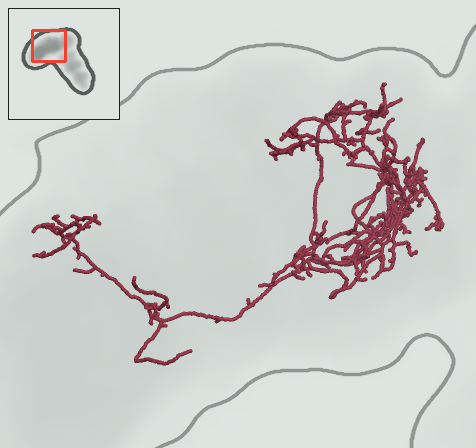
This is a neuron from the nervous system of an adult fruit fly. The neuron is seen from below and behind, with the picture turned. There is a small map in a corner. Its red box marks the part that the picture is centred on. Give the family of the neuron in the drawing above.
hemilineage VLPd1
